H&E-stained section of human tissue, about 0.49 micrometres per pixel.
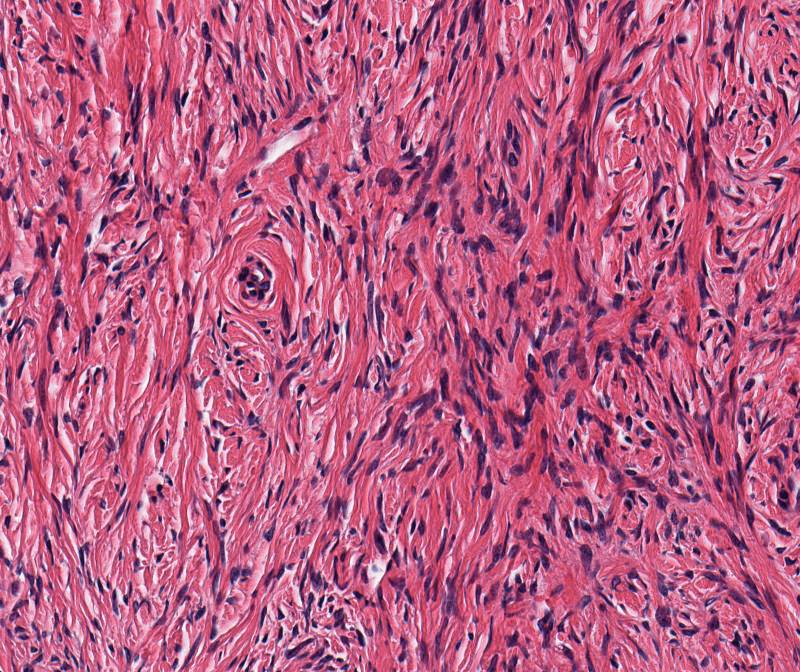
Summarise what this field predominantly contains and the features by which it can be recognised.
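That's ovarian cortex, made entirely of spindle cells in interlacing fascicles, without epithelium or glands.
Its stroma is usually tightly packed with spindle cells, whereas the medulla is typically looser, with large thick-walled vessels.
The nuclei are slender, elongated and dark, many with tapered or wavy ends, and pink fibrillary collagen-like material lies between the cells.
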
